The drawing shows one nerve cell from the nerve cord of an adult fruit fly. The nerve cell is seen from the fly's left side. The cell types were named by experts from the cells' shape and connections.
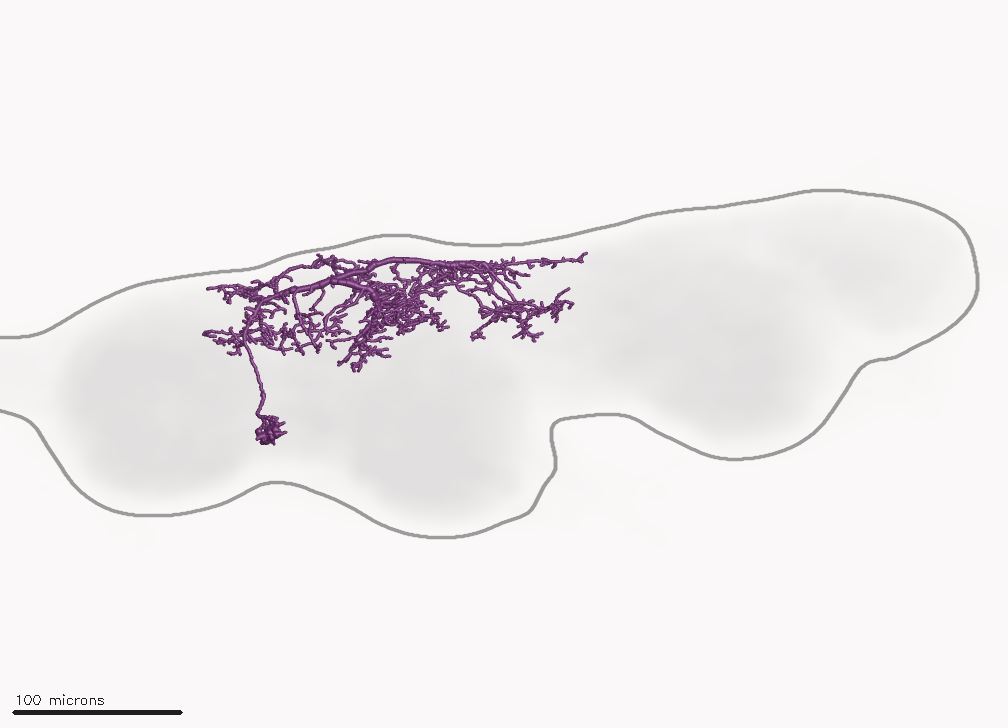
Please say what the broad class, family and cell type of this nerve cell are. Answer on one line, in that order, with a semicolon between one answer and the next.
nerve-cord intrinsic neuron; hemilineage 03B; IN03B005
